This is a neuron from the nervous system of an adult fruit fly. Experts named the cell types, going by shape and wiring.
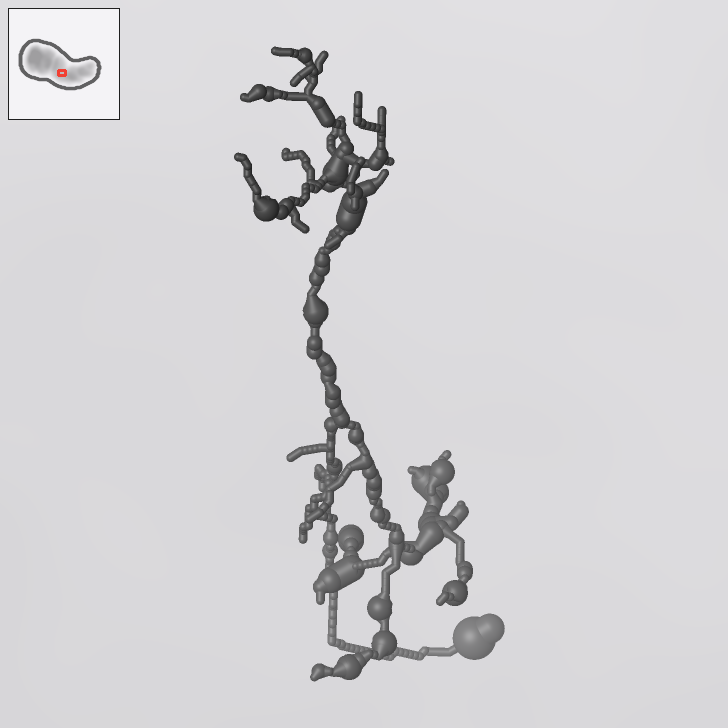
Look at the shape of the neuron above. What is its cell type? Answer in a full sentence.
The cell type is Mi13.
